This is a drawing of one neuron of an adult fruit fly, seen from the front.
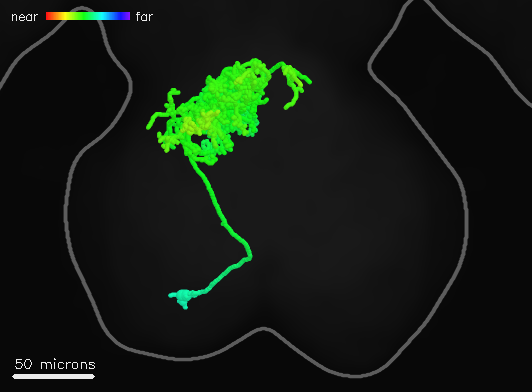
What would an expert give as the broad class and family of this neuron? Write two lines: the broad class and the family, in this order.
nerve-cord intrinsic neuron
hemilineage 06A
